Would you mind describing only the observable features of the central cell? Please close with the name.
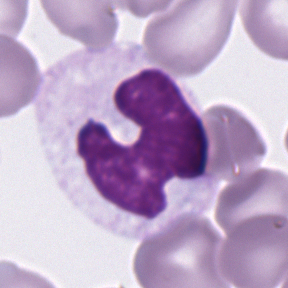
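You'll notice the outline is roughly round and smooth. The nucleus sits off-centre, over toward the right side of the cell, and there aren't any nucleoli to be seen in it. Fine, small lilac granules are spread evenly through the cytoplasm. It's a band neutrophil.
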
